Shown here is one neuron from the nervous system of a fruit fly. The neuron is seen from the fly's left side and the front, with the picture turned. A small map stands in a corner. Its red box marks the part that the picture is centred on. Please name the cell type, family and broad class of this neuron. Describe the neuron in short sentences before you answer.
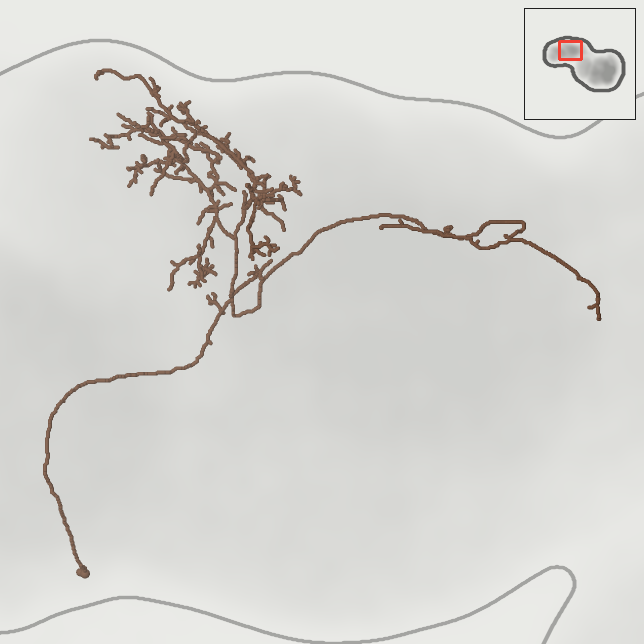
The cell body is at the lower left of the picture. Dozens of branch ends can be seen. It is of cell type IN23B089. The family is hemilineage 23B. It is a nerve-cord intrinsic neuron.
